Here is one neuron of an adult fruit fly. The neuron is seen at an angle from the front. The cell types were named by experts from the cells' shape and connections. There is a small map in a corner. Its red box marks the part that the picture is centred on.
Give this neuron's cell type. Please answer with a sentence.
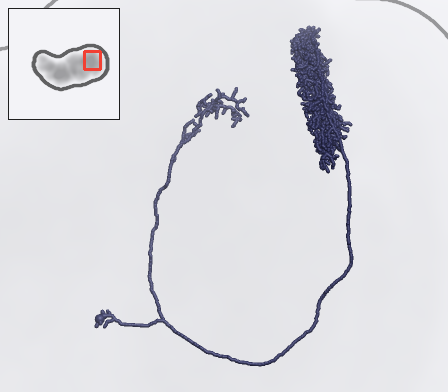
The cell type is MeLo9.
